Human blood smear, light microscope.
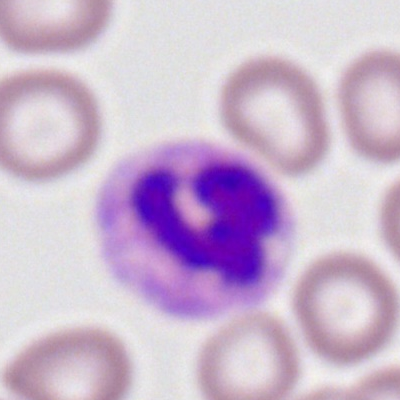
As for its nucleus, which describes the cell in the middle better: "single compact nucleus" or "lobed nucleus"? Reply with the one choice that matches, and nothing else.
Lobed nucleus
